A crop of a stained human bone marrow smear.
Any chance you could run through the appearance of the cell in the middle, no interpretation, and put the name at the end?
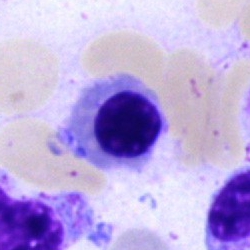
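The nucleus is off-centre, lying toward the right side of the cell. Its chromatin is dense and dark purple. The cytoplasm is pale blue and is widest on the left side of the nucleus. Named cell: erythroblast.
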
